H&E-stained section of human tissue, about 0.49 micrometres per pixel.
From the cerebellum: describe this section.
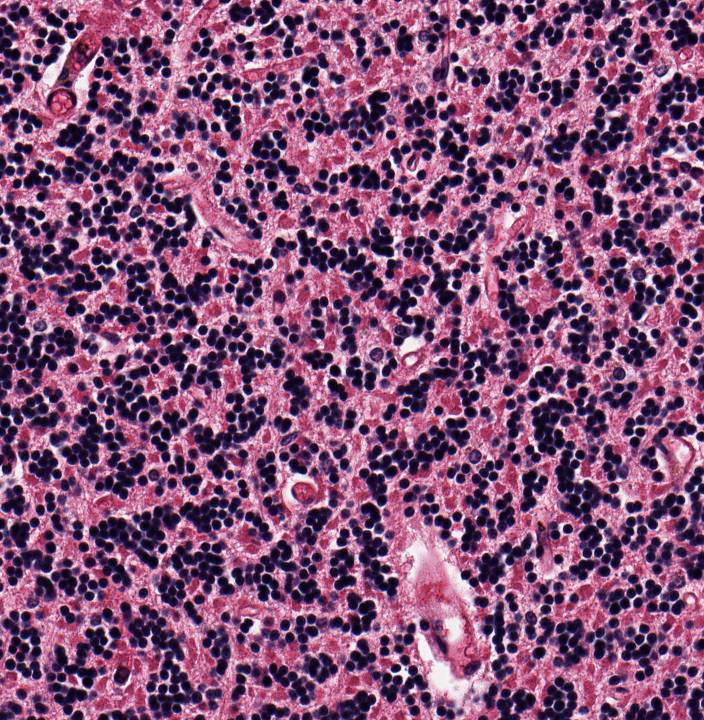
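Small, round, uniformly dark nuclei crowd densely across the whole field, with no layering and almost no visible cytoplasm around them. A few scattered cells with larger, paler nuclei stand out among them. At upper left lies a small vessel containing red blood cells.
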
